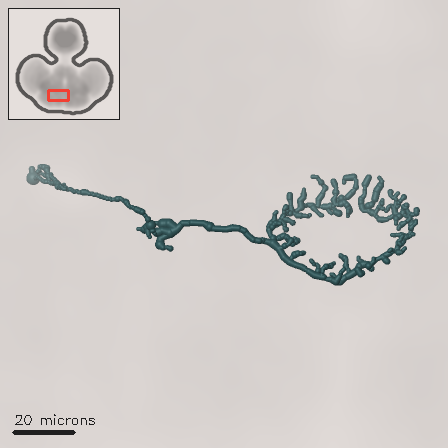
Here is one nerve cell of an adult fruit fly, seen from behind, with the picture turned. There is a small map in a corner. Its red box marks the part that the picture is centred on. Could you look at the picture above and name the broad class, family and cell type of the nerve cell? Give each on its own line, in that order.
central-brain intrinsic neuron
hemilineage EBa1
ER5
